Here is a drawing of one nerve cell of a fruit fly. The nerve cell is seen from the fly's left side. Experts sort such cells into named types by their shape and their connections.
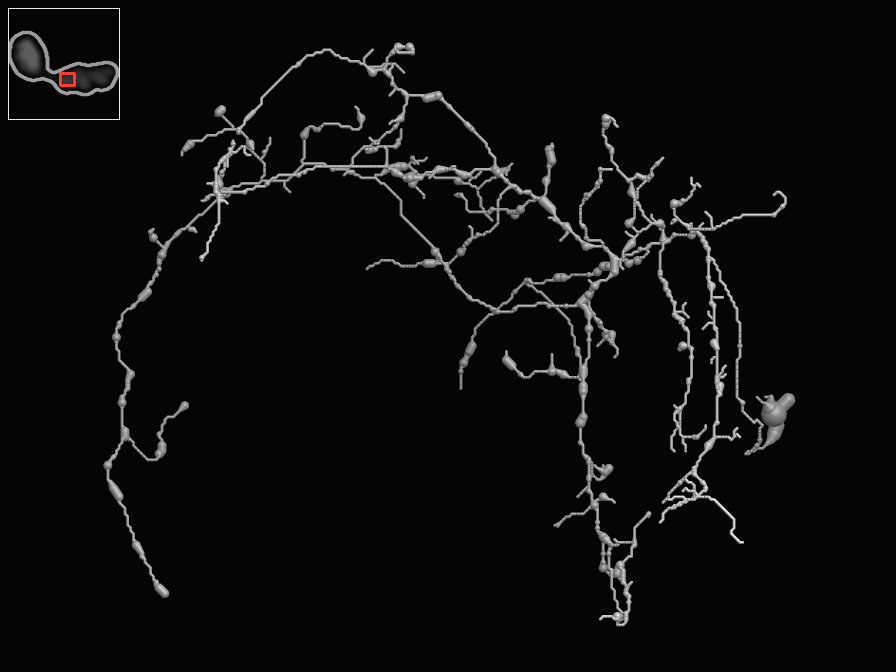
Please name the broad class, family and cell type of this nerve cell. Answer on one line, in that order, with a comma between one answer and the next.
nerve-cord intrinsic neuron, hemilineage 03A, IN03A065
